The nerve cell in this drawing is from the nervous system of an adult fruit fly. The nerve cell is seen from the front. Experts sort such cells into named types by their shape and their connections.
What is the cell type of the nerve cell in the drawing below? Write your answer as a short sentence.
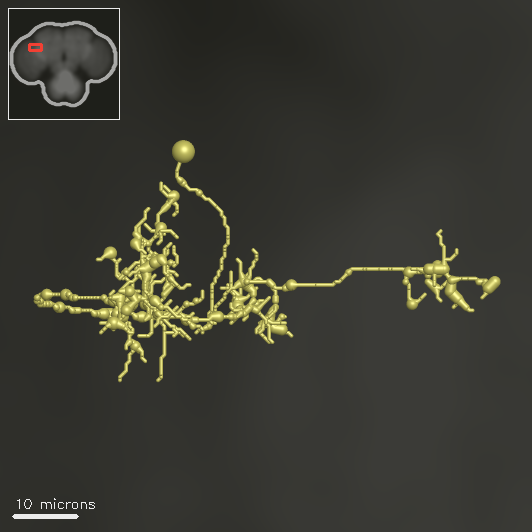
The cell type is Y3.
